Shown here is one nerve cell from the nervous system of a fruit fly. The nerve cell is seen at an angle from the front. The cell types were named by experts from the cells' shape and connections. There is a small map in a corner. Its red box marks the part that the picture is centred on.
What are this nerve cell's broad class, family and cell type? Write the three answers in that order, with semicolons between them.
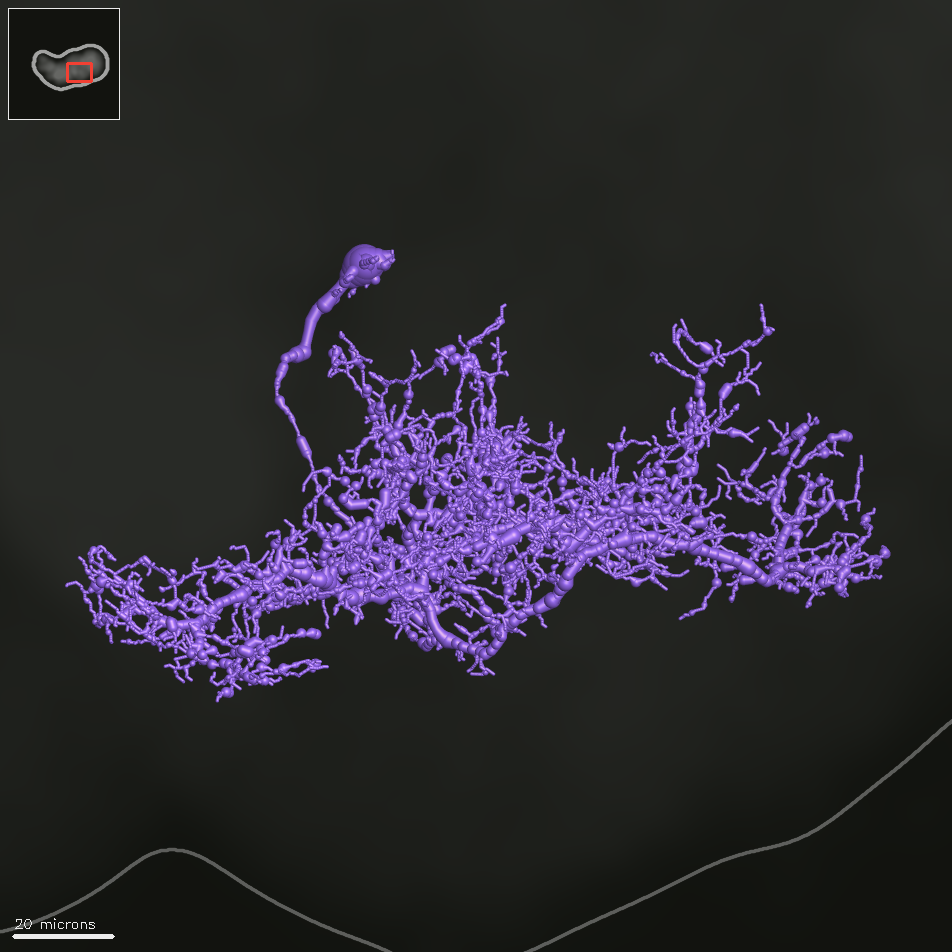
central-brain intrinsic neuron; hemilineage LB0; GNG005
